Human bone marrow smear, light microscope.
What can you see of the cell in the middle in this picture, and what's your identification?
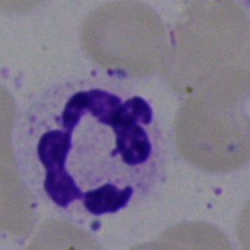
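Split into several lobes, the nucleus forms a ring around a central patch of cytoplasm. The chromatin is dense and dark purple. Cytoplasm is plentiful and pale pinkish-lilac, with fine lilac granules scattered through it. This is a segmented neutrophil.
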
